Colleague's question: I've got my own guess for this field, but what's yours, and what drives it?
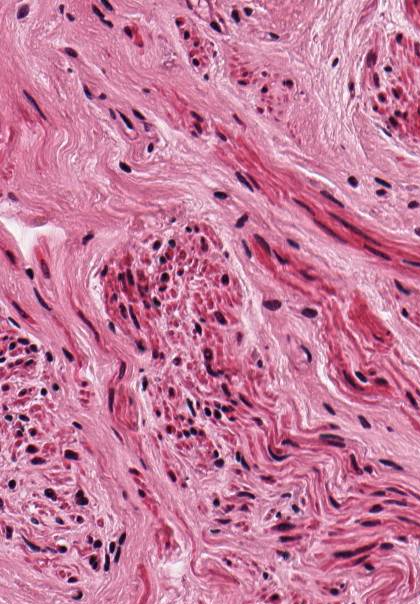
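Tissue: dense connective tissue. Dense pink fibrous stroma throughout, with bundles of spindle cells cut in different planes scattered through it. Collagen between bundles wavy, sparse thin nuclei only.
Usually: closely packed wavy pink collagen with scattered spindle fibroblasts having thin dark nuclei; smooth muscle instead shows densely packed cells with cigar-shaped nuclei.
No epithelium, glands or fat cells.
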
